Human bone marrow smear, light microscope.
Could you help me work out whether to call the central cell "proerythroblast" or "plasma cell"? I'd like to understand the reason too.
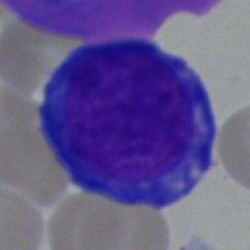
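Proerythroblast is the answer. Checking each point in order: the cell is roughly round, its edge slightly irregular. The cytoplasm makes only a thin rim around the nucleus. That rim is deep blue. On the right side, a few small clear vacuoles lie within it.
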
